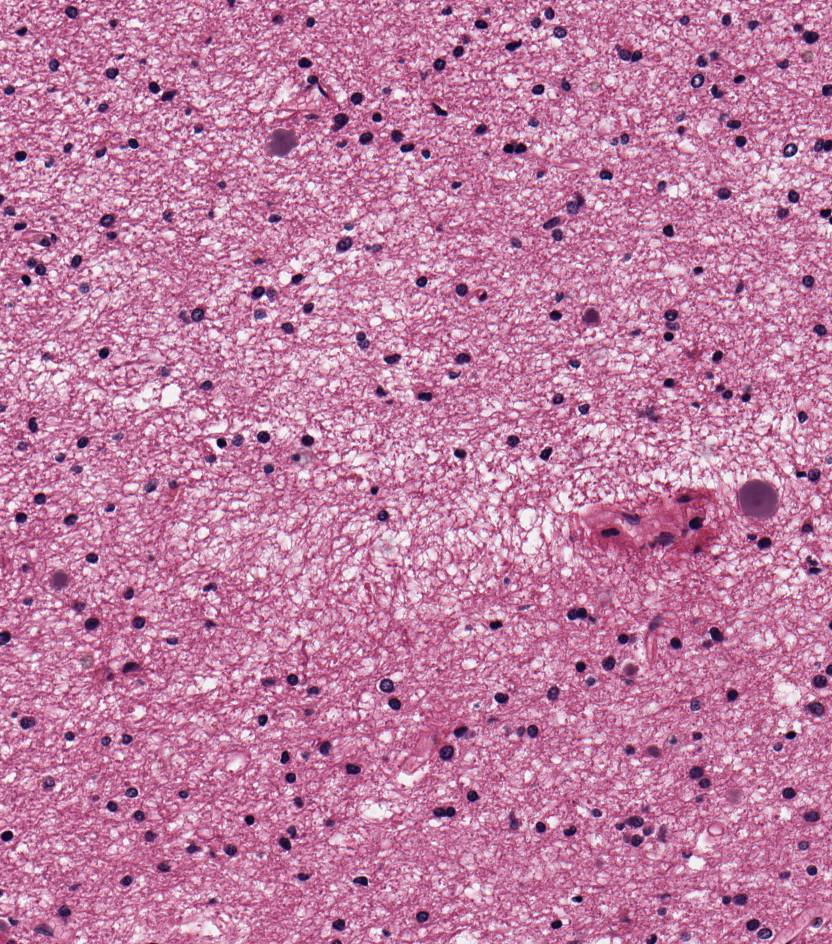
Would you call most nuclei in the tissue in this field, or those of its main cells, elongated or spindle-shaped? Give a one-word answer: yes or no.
No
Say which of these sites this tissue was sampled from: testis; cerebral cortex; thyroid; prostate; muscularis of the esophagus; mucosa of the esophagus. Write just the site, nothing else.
cerebral cortex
